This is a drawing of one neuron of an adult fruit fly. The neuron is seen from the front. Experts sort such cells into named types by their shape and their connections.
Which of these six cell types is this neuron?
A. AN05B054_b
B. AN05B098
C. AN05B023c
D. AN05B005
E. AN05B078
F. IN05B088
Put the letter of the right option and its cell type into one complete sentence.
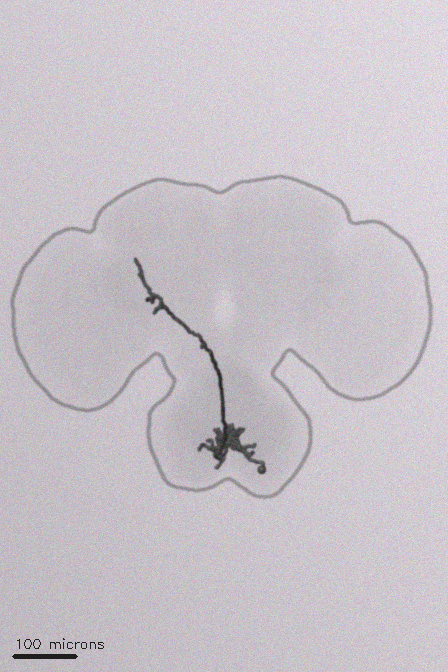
The neuron is an instance of AN05B078, the cell type listed under option E.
